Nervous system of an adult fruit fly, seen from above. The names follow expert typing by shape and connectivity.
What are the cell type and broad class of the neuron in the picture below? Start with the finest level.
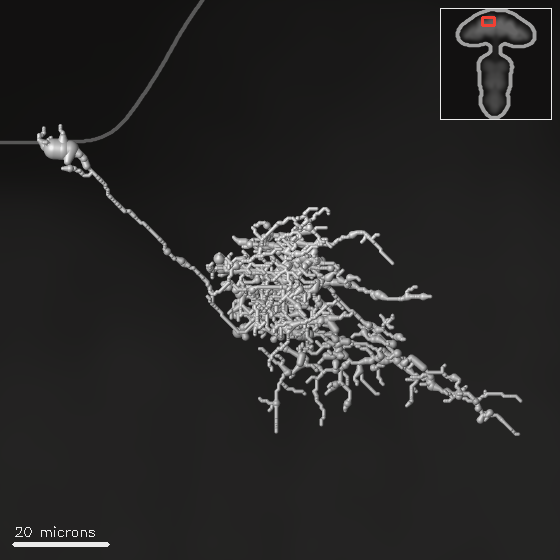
LAL112; central-brain intrinsic neuron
